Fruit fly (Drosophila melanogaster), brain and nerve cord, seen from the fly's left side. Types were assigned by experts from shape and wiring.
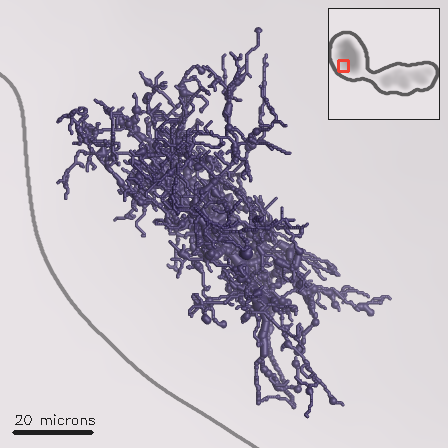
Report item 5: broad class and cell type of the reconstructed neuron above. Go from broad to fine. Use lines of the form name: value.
broad class: central-brain intrinsic neuron
cell type: GNG094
